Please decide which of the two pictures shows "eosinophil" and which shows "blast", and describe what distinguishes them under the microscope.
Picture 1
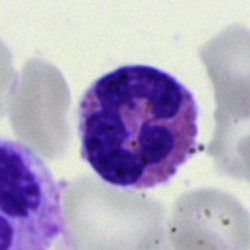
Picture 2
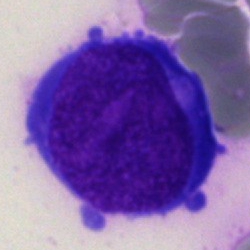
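Of the two, picture 1 shows an eosinophil and picture 2 shows a blast. Both cells are roughly round in outline, the eosinophil's edge also being smooth.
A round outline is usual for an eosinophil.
The chromatin differs: in the eosinophil it is dark purple and coarsely clumped, whereas in the blast it is finely stippled and evenly spread.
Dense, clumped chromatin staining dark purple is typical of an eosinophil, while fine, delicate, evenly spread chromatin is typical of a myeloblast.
In the blast, the cytoplasm forms only a narrow deep-blue rim, with no granules seen.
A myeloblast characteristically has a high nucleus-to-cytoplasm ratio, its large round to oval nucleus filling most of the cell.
Several small round blue blebs protrude from the blast's surface. In the eosinophil, no nucleoli are visible and the cytoplasm holds no vacuoles. Tiny dark dots on the eosinophil and on nearby red cells appear to be stain deposit, and another nucleated cell is cut off at the lower left edge of picture 1.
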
